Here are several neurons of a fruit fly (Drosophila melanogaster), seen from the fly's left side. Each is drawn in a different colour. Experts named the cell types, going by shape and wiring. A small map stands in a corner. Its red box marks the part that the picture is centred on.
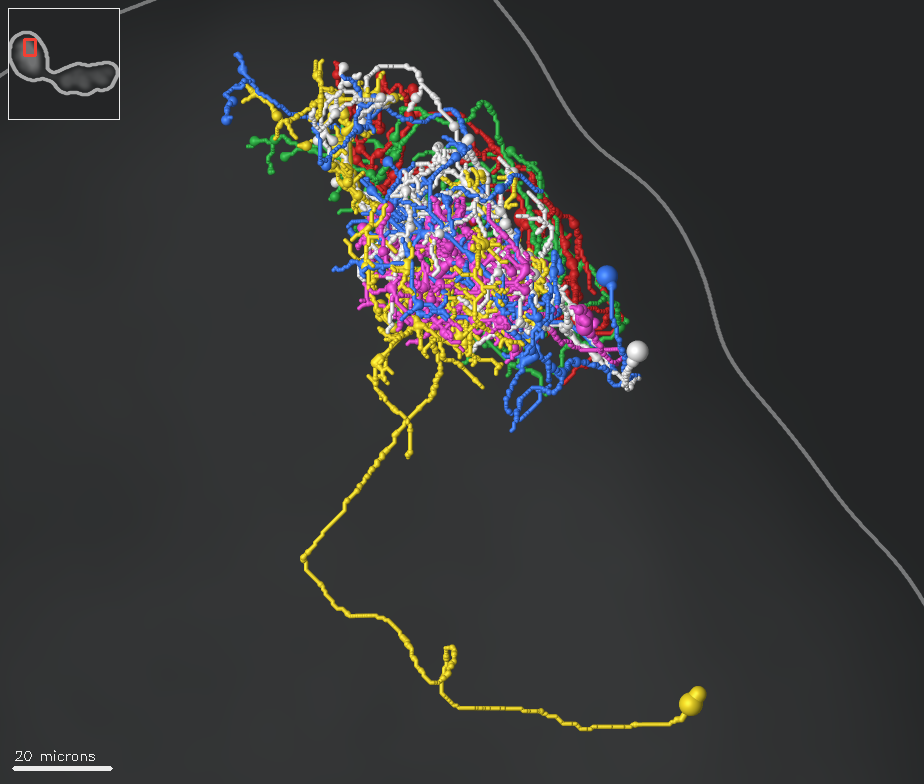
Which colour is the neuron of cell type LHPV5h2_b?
blue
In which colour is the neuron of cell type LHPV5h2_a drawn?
white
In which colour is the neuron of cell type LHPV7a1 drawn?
yellow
